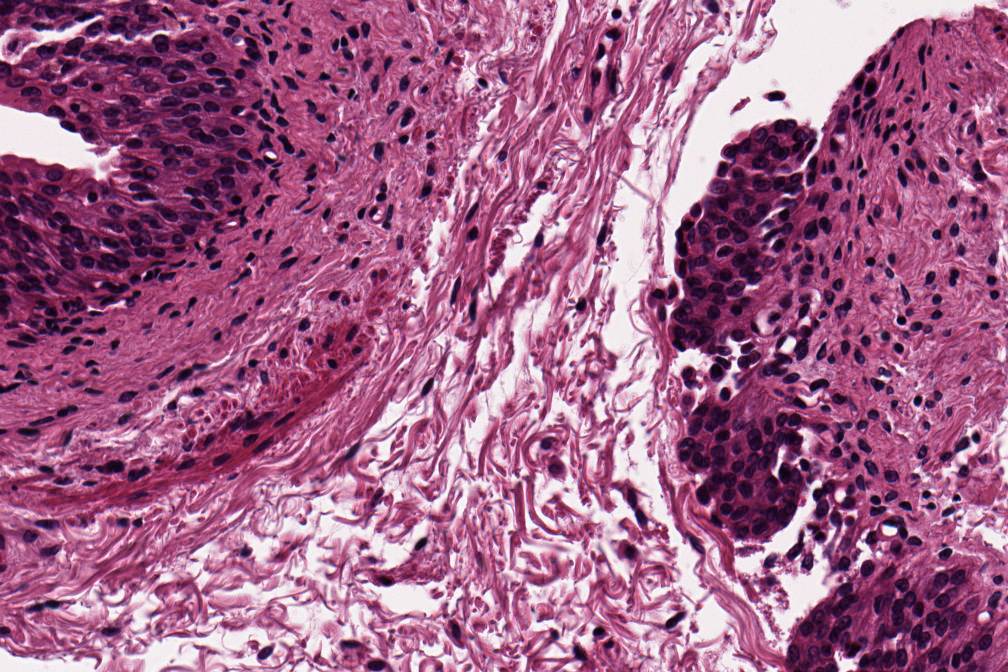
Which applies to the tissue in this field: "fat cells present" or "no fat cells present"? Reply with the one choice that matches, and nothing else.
No fat cells present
